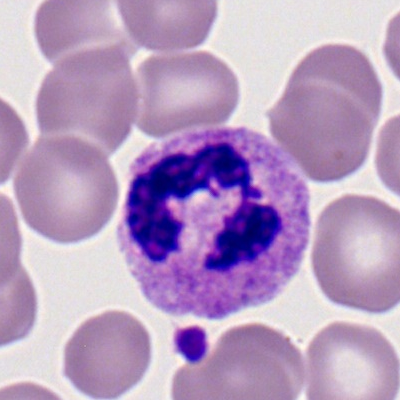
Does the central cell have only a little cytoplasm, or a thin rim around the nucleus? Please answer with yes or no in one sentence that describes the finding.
No, the cell holds plenty of cytoplasm around the nucleus.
